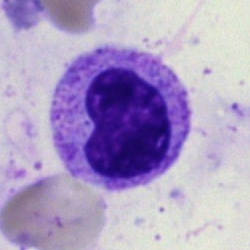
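Metamyelocyte, centre of a stained human bone marrow smear, light microscope. Round outline; kidney-shaped nucleus indented on its left side. Cytoplasm filled with fine purple granules, no vacuoles.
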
